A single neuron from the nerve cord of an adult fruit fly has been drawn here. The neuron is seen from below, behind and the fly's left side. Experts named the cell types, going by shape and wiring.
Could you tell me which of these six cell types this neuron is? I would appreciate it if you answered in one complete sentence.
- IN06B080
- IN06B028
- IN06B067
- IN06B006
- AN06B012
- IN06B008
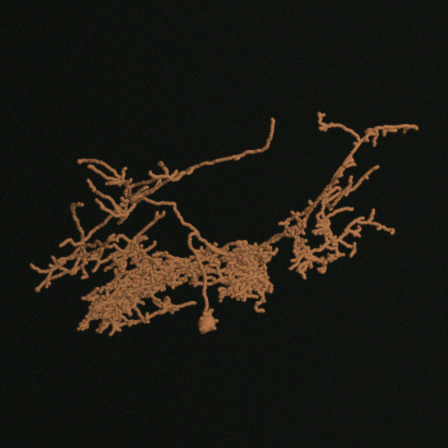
Under cell type classification, the neuron is IN06B006.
